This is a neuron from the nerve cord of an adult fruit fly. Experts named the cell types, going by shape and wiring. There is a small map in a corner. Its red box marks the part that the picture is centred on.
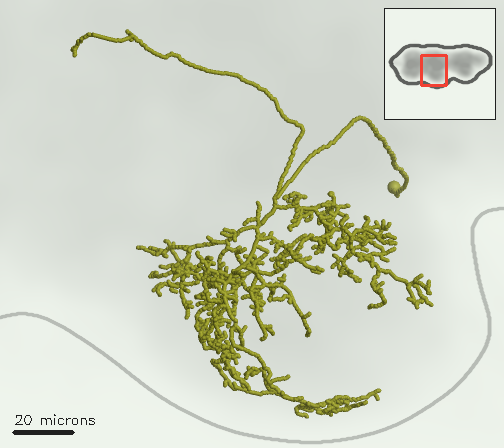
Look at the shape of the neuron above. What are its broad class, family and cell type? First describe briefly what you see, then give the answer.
By the scale bar it is about 130 microns tall in this view. Dozens of branch ends can be seen. This is a nerve-cord intrinsic neuron. Its family is hemilineage 23B. The cell type is IN23B023.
